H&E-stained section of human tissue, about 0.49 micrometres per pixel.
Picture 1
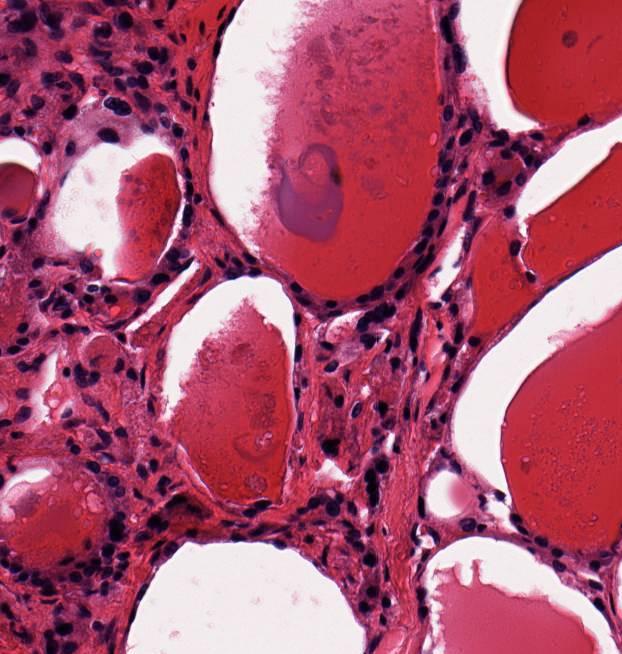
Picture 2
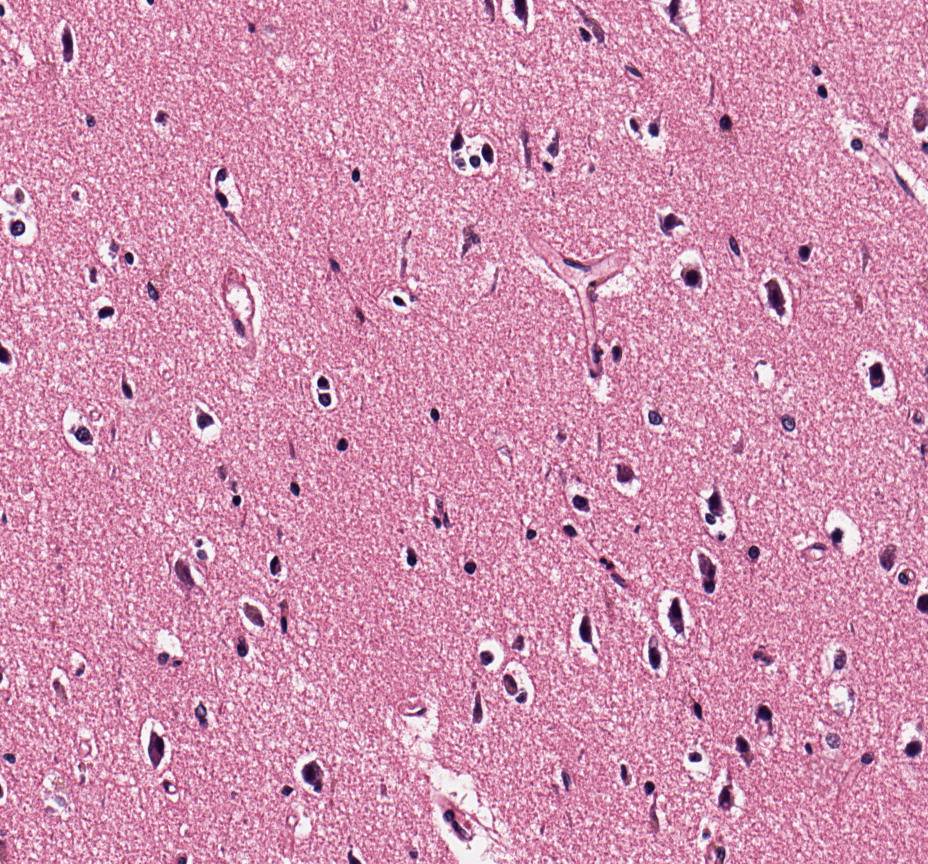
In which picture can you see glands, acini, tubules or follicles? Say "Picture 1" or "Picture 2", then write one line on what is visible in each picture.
Picture 1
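Picture 1: The field is filled with rounded and oval follicles of varying size, the largest lying at the top centre and right edge.
Picture 2: The whole field is a finely granular, pale pink fibrillary background with no epithelium, glands or tubules.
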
